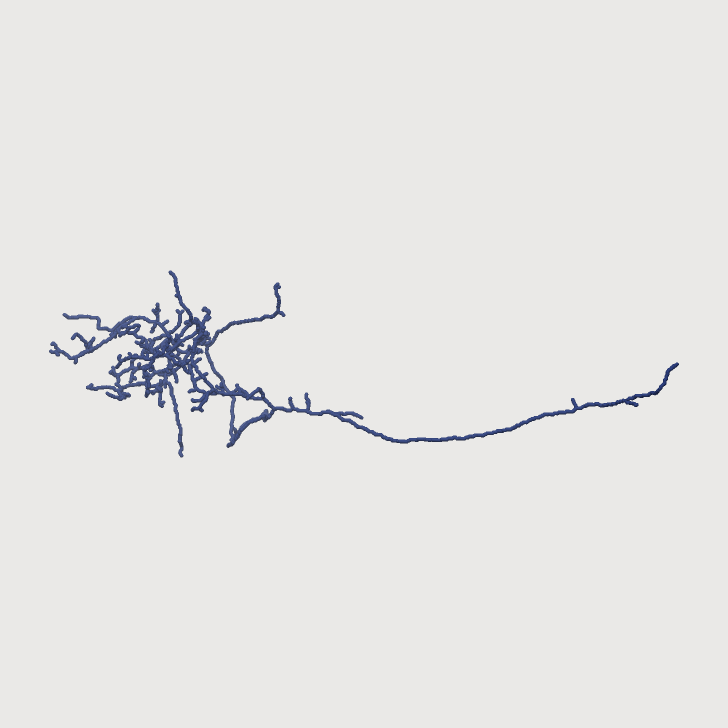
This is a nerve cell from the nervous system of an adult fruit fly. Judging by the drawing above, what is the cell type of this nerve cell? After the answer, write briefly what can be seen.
Its cell type is CB1300. This is a central-brain intrinsic neuron. The picture shows dozens of branch ends. In this view it is more than twice as wide as it is tall.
